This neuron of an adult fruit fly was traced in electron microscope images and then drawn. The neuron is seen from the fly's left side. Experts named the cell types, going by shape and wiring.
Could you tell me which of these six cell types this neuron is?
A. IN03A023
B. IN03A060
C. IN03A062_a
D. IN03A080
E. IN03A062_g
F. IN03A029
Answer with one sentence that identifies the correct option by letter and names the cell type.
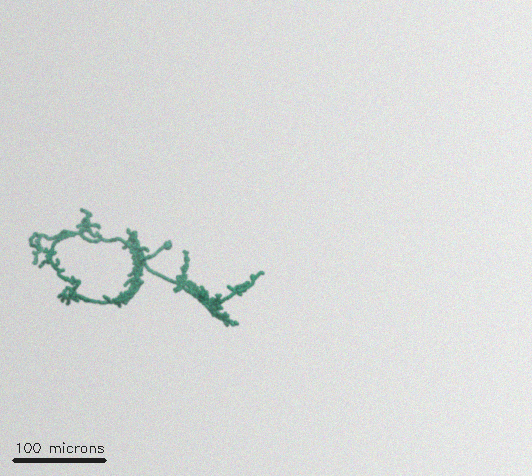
Regarding cell type, the neuron matches IN03A029, option F.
